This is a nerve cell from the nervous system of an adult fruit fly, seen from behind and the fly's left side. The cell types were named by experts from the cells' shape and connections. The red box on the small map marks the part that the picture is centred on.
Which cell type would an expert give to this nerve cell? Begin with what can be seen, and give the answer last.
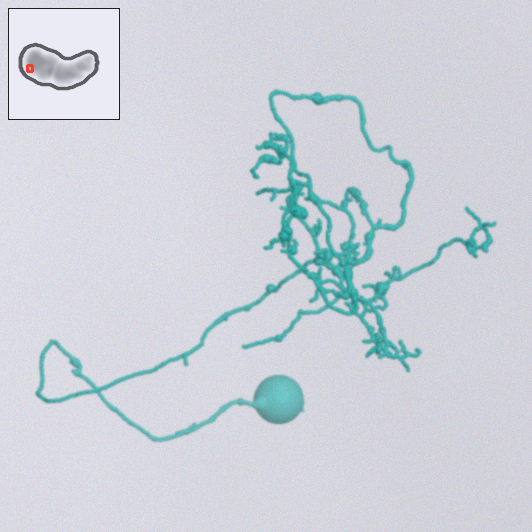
The cell body can be seen at the bottom of the picture. The picture shows dozens of branch ends. Its broad class is optic-lobe intrinsic neuron. It is of cell type Cm1.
